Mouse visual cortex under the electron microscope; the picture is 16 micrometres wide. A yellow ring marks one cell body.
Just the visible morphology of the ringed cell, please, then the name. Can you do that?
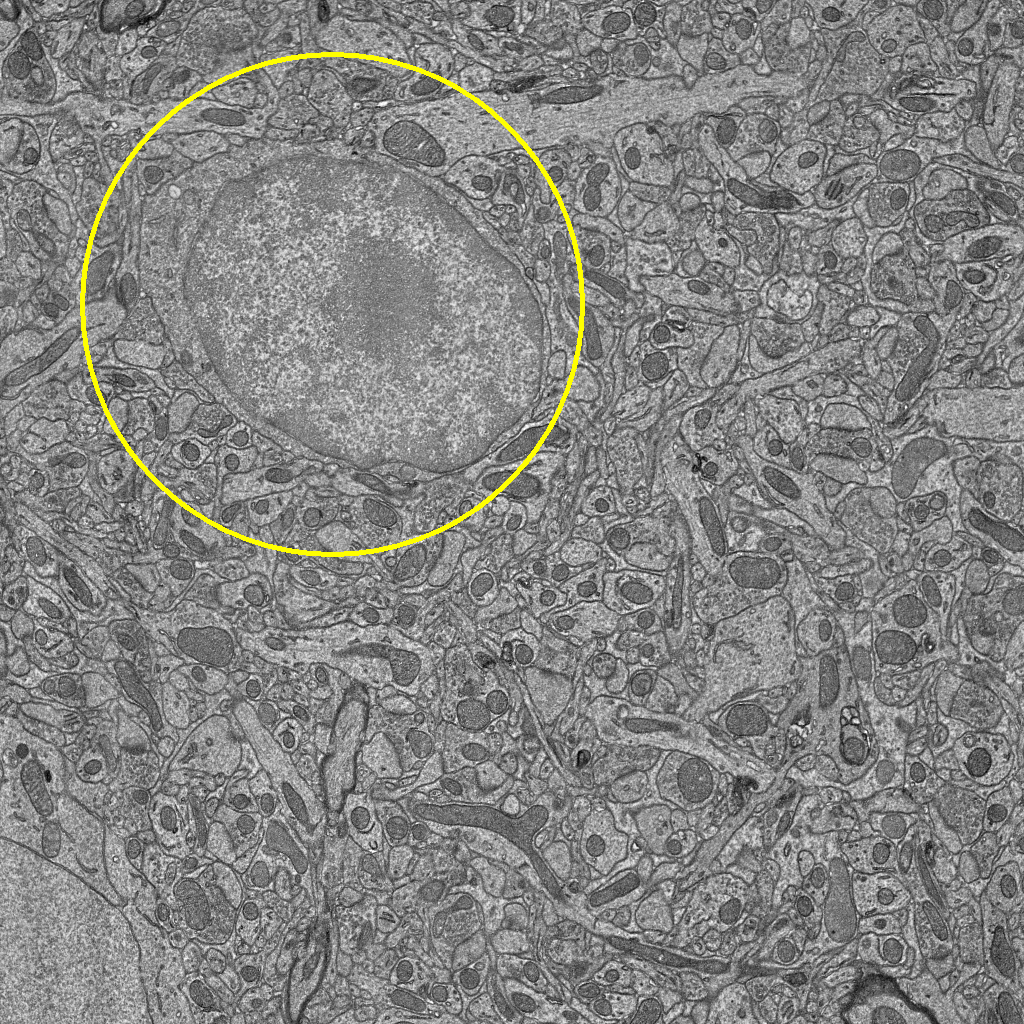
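A broad oval nucleus is present, its long axis running from upper left to lower right, and its whole outline falls inside the ring. The nuclear envelope is smooth, lacking deep folds or indentations. Along its inner side there are no thick dark clumps of chromatin. The ringed cell is an oligodendrocyte.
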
